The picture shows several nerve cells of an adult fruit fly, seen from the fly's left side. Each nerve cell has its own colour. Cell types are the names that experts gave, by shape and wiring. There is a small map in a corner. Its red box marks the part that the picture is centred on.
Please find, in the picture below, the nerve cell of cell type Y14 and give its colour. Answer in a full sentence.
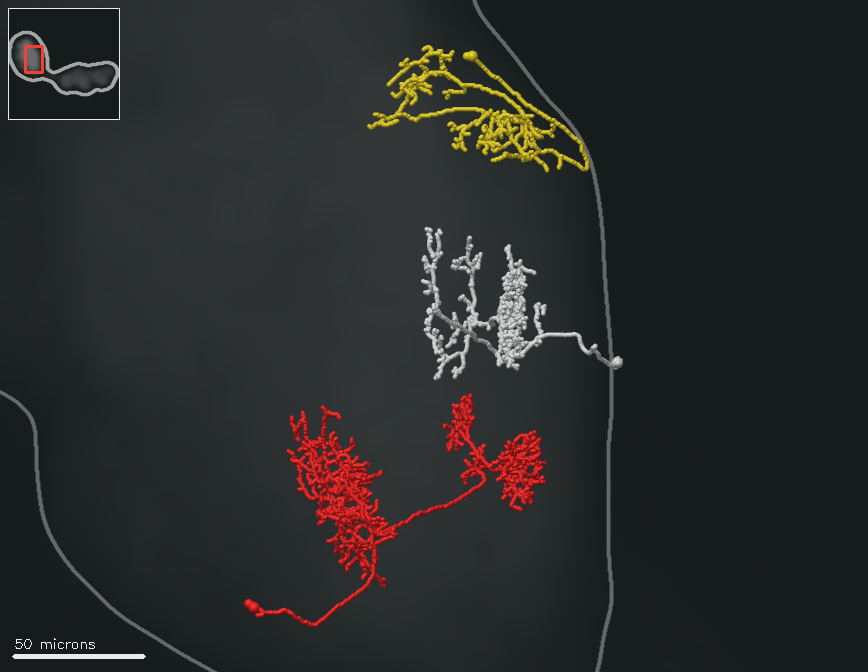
The colour is yellow.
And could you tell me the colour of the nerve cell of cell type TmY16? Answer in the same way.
The colour is red.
